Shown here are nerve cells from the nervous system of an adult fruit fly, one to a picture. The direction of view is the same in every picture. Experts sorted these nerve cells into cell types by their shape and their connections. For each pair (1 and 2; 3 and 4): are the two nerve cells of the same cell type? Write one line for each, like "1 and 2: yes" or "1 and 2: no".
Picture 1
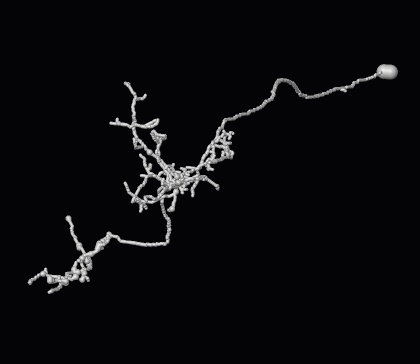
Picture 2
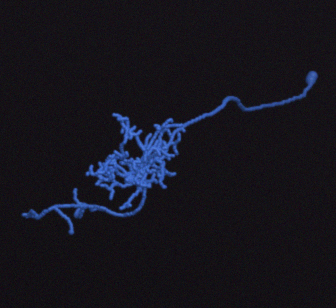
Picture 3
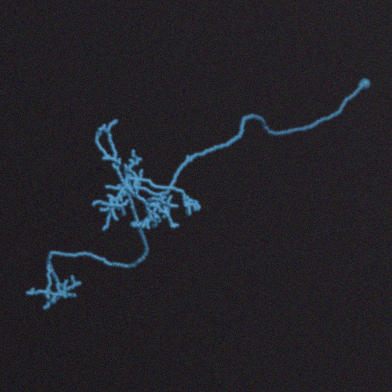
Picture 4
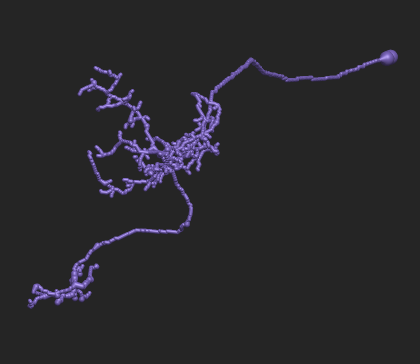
1 and 2: no
3 and 4: yes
